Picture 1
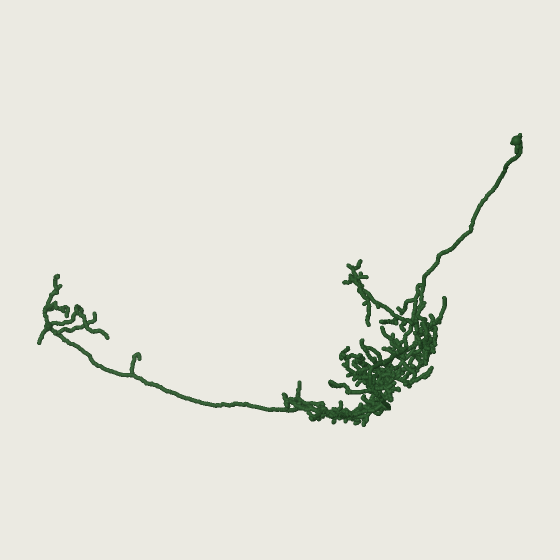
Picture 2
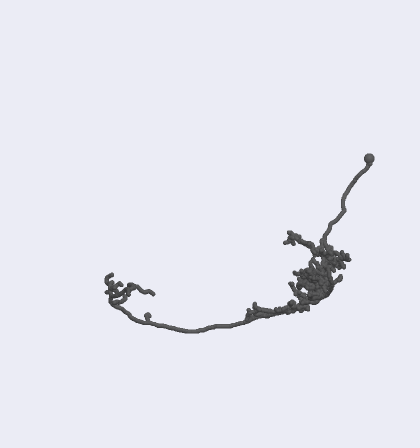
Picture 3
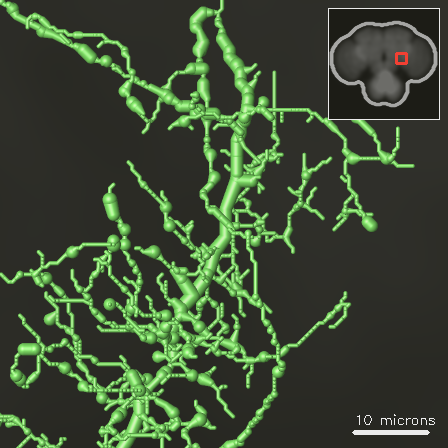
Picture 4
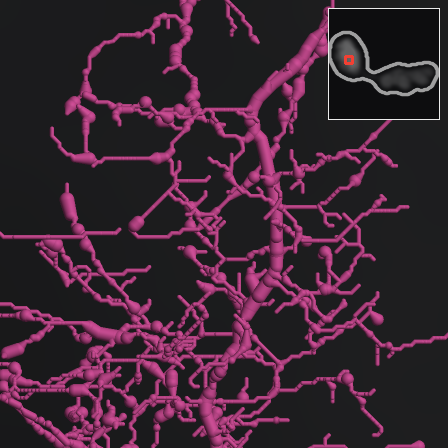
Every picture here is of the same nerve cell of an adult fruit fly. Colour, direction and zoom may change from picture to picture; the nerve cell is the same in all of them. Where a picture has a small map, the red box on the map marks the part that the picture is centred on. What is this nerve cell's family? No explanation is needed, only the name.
hemilineage VPNp&v1_posterior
